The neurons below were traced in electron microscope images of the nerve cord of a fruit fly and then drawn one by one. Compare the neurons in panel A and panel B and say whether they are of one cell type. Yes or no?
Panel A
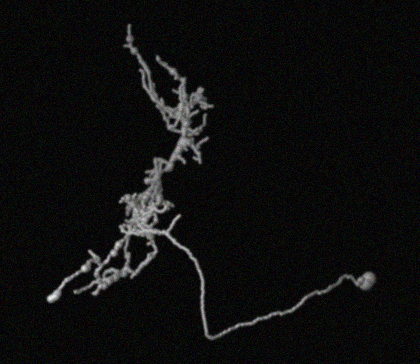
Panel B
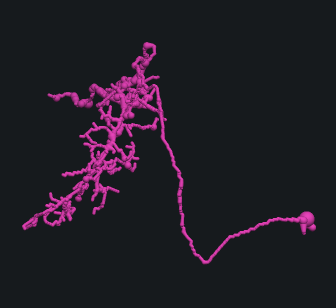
yes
